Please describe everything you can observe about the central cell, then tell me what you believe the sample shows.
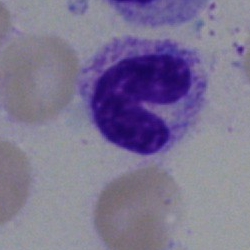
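Look at the nucleus first: it's curved into a kidney or horseshoe shape, with a deep notch opening to the right, and there are no nucleoli. The cytoplasm has fine, small lilac granules and no vacuoles. That's a band neutrophil.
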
